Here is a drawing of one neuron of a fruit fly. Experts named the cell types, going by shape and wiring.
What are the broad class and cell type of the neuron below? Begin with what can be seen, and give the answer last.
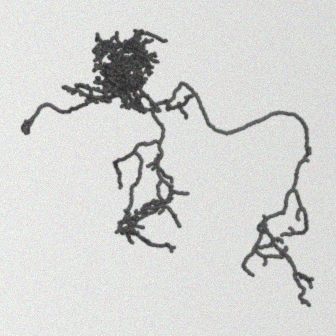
The picture shows dozens of branch ends. As drawn here it is about as wide as it is tall. Its broad class is central-brain intrinsic neuron. Its cell type is CL021.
